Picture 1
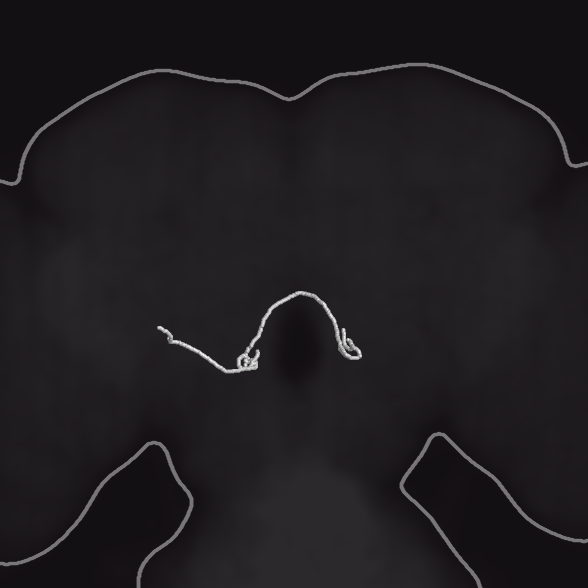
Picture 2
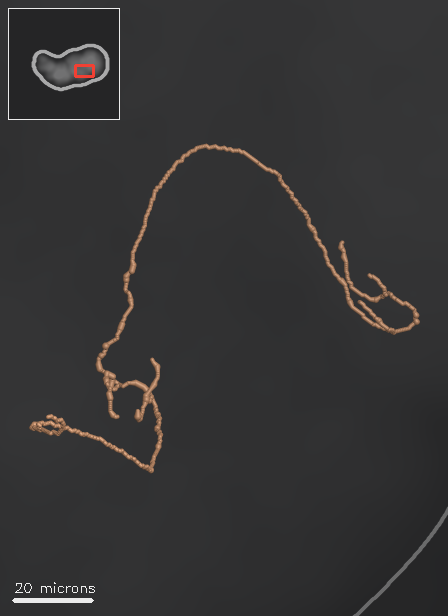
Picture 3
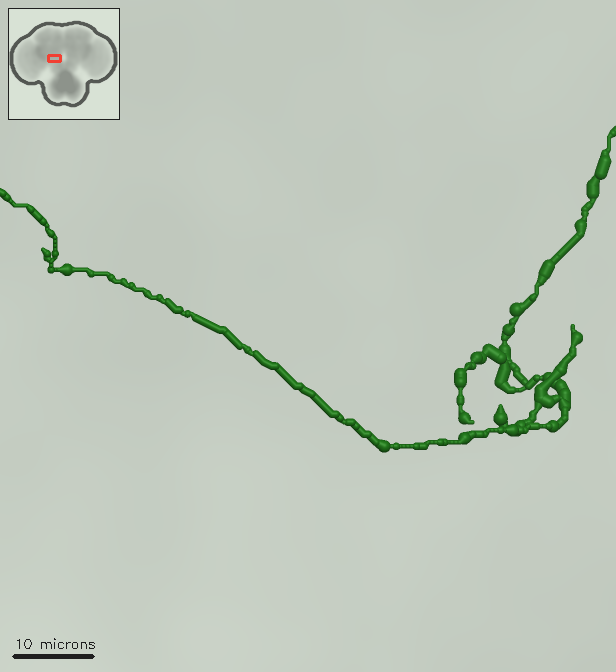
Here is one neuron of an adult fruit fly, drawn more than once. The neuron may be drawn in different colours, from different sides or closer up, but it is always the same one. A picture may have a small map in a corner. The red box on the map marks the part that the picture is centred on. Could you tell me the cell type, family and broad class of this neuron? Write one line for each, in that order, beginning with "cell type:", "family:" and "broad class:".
cell type: ORN_VM6v
family: class olfactory
broad class: sensory neuron entering the brain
